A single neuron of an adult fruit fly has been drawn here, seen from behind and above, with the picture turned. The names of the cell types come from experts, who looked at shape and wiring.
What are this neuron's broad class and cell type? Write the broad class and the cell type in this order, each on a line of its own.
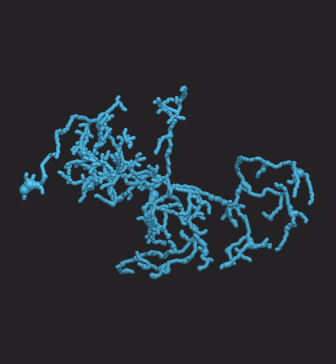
nerve-cord intrinsic neuron
INXXX396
